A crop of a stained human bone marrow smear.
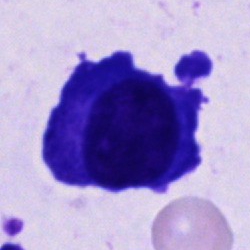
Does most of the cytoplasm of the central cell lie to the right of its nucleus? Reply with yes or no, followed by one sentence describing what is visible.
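No. The nucleus sits somewhat toward the right, leaving a wider band of cytoplasm on the left.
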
